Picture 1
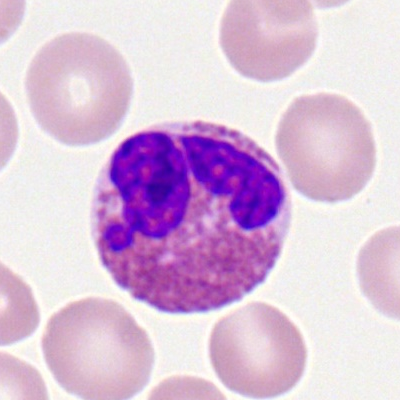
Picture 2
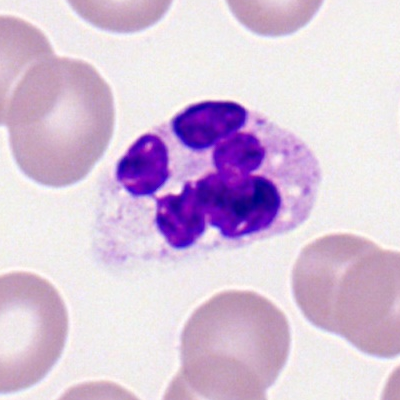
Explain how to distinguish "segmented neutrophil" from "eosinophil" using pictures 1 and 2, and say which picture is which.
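Assignment first: picture 1 is the eosinophil, picture 2 the segmented neutrophil. Point one, the nucleus: the eosinophil's is split into two main lobes, left and right, sitting mainly in the upper half.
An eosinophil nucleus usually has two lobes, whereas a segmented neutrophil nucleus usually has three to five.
Point two, the outline: round and smooth in the eosinophil, an irregular oval, wider than tall, in the segmented neutrophil.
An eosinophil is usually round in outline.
Point three, granules and vacuoles: the segmented neutrophil's pale pinkish-lilac cytoplasm holds fine, faint lilac granules and, on the right side, a few small clear vacuoles.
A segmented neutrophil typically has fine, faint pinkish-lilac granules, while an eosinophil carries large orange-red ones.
Shared points: both have dark purple, clumped chromatin, no visible nucleoli and plentiful cytoplasm.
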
